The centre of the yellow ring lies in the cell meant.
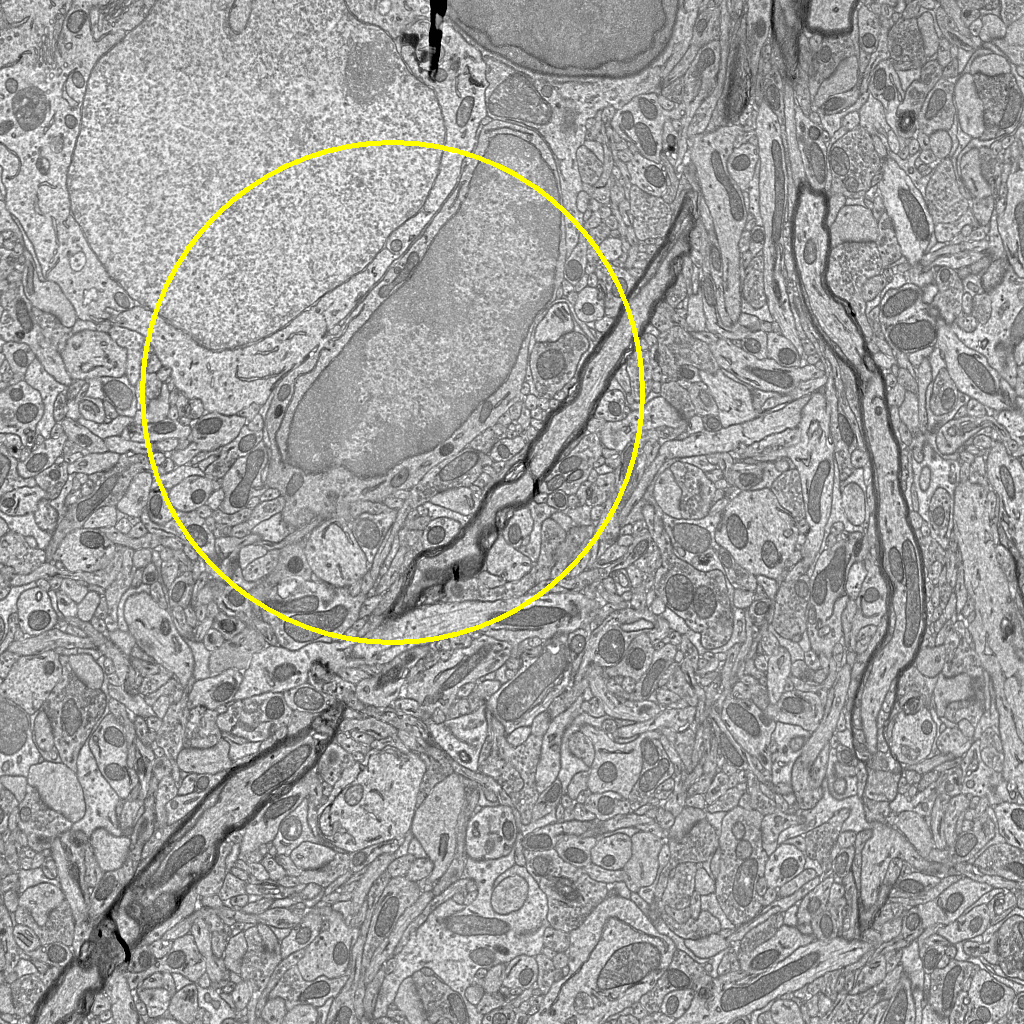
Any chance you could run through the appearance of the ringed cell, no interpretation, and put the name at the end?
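Shape first: an elongated nucleus, its long axis running from lower left to upper right. Outline: smooth along the long sides, without deep folds. Tone: darker than the large pale round nucleus close by at the upper left. This is a microglial cell.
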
